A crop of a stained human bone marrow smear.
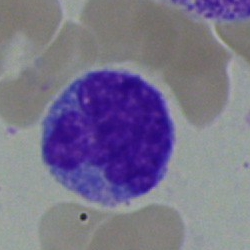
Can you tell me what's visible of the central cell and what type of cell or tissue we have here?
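Most of this cell is nucleus, with a dent along its lower edge. Its chromatin is dark purple and coarsely clumped, paler gaps showing between the clumps. The pale blue cytoplasm is widest at the lower left. It's a monocyte.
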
